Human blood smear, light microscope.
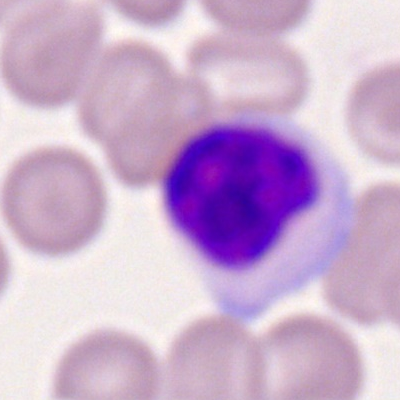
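Lymphocyte, the cell in the middle of a stained human blood smear under the light microscope. Its nucleus fills most of the cell and sits toward the upper left side, with dark purple, coarsely clumped chromatin. The pale blue cytoplasm forms a rim that is widest on the lower right side.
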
